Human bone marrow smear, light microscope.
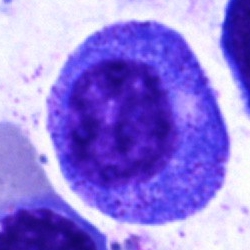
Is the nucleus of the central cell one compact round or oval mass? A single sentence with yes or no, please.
Yes, compact and round or oval, the nucleus is not drawn out into a band.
